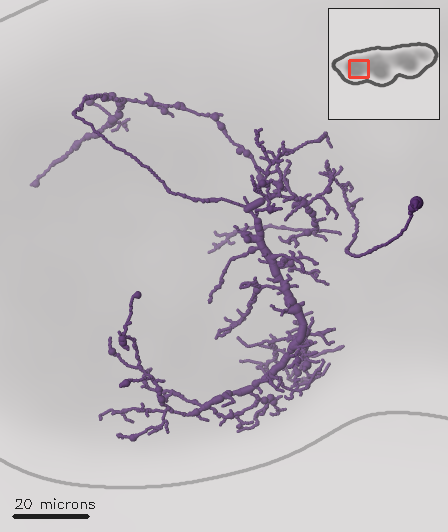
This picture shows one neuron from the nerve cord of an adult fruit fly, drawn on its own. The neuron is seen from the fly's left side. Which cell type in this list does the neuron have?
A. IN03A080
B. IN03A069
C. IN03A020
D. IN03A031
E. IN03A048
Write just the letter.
A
